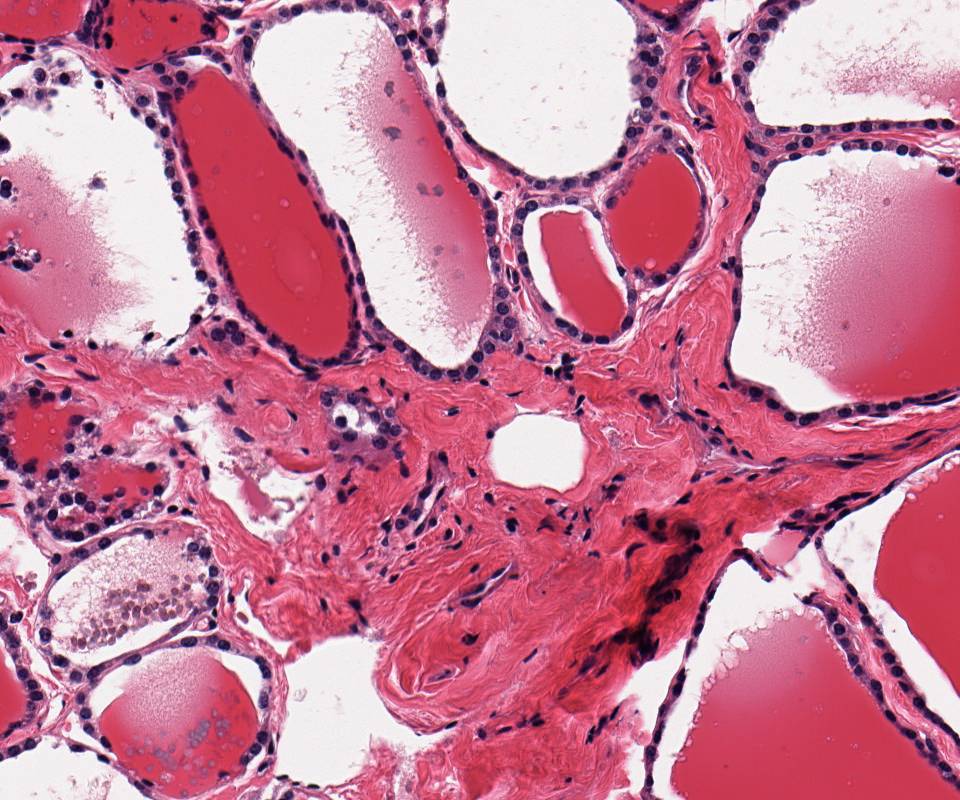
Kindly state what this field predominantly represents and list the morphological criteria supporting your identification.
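Mainly thyroid follicle: closed round to oval follicles of widely varying size surround a central band of fibrous stroma. Each is lined by a single layer of flattened to low cuboidal cells with small, dark, round nuclei.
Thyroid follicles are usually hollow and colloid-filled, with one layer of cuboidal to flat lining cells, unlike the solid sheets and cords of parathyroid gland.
Many large follicles show colloid partly replaced by white empty space with a pale, streaked, frothy edge.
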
